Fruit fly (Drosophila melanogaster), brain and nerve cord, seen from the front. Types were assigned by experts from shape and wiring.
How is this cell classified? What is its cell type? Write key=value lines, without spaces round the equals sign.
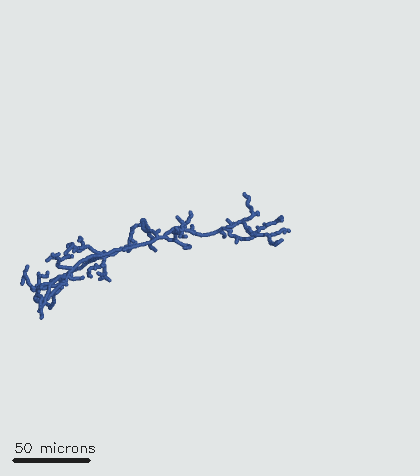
cell_type=IN21A065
